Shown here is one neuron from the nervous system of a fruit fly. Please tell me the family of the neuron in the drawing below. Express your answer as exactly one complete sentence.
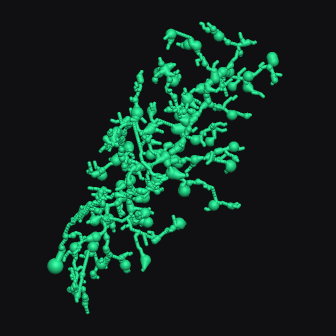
The neuron is listed under family Li.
